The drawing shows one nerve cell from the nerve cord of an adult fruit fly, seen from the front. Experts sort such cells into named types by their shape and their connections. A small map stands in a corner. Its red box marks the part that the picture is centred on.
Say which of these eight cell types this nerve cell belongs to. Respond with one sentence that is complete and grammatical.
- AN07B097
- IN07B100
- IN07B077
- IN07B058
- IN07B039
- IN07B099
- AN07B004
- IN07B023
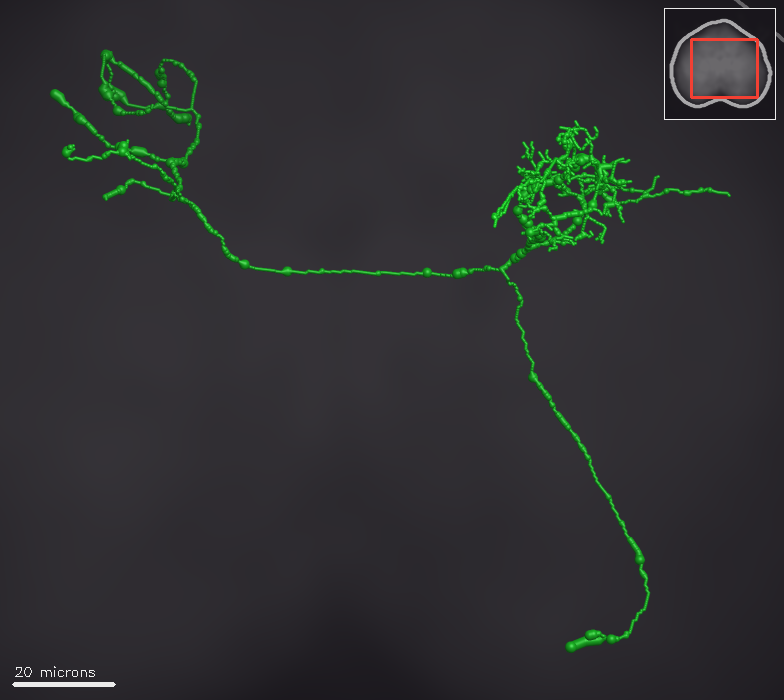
The nerve cell is typed under the name IN07B077.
